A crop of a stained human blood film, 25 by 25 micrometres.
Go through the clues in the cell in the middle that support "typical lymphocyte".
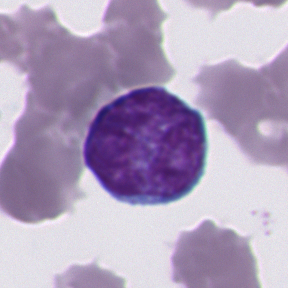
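The cytoplasm shows no granules, which agrees with a typical lymphocyte.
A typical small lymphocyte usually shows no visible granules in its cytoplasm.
The nucleus is round in outline and is surrounded by only a very thin rim of cytoplasm, widest along the lower edge of the cell. The cell outline is smooth, without surface projections.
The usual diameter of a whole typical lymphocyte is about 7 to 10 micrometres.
Size fits less well here, since the nucleus alone is about 10 micrometres across, already at the top of that range.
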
